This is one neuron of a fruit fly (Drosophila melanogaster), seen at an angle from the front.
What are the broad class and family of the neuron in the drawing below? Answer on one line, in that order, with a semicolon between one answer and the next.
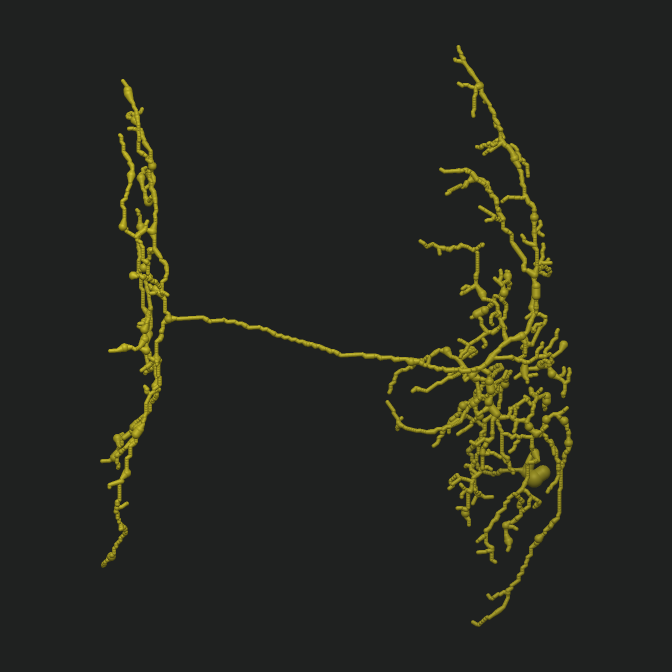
optic-lobe intrinsic neuron; Tlp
